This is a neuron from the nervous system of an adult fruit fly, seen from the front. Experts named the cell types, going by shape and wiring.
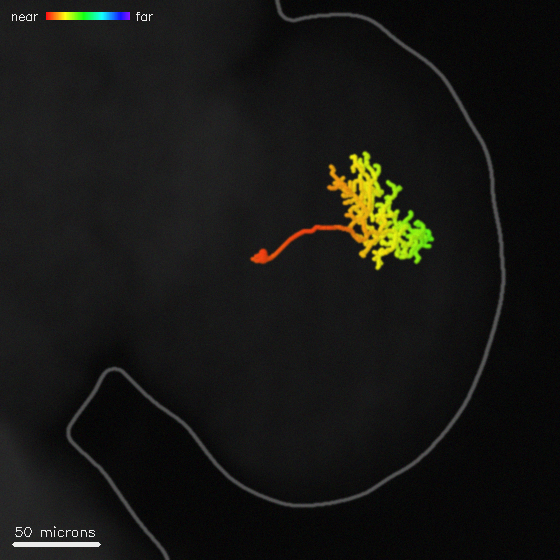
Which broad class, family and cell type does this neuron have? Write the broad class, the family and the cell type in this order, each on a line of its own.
optic-lobe intrinsic neuron
Dm
Dm1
